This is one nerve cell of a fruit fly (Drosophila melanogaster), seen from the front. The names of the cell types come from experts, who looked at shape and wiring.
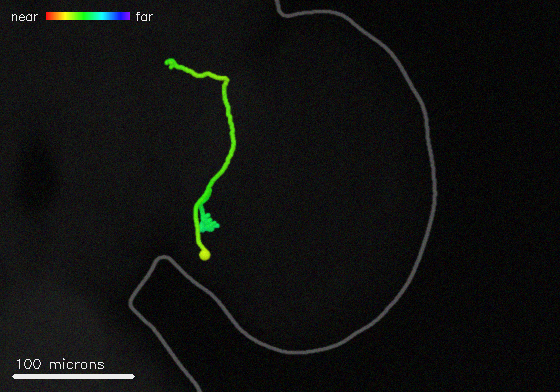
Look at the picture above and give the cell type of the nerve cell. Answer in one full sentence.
A cell of type LC30 is what this nerve cell is.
